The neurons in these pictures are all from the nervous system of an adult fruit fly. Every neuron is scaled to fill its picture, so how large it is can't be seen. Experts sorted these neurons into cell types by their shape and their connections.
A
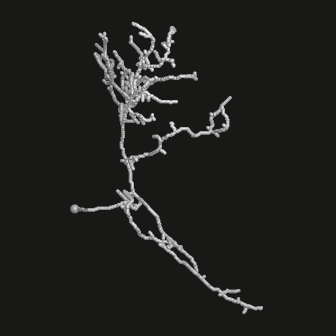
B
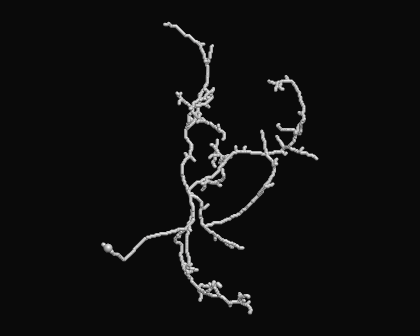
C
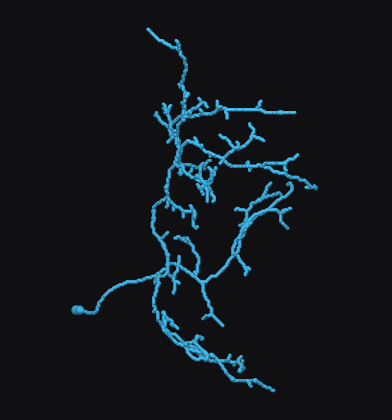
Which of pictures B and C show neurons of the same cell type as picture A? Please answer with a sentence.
None of them is of the same cell type.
